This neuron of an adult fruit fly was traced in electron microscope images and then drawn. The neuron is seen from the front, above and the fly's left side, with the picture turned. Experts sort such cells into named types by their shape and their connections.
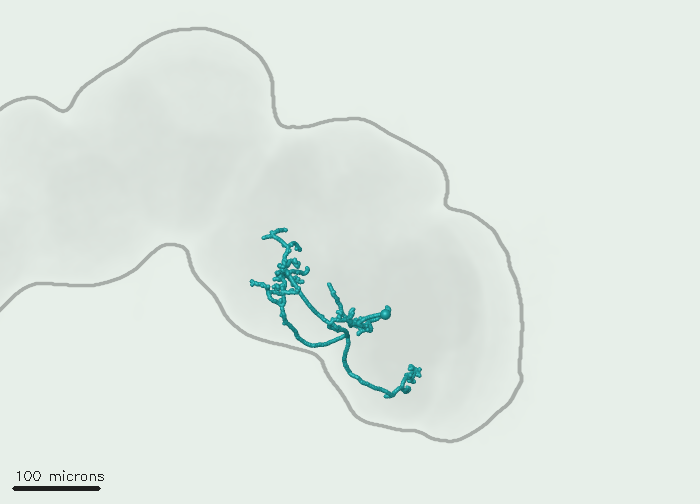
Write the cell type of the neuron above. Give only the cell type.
SMP703m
